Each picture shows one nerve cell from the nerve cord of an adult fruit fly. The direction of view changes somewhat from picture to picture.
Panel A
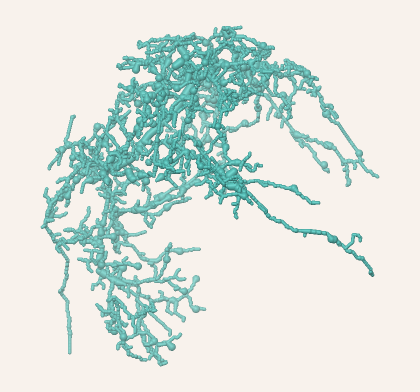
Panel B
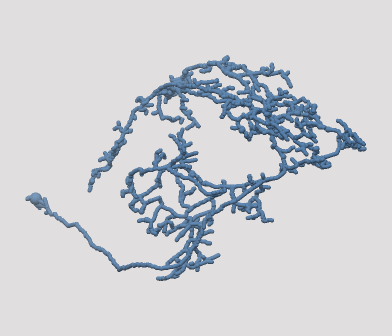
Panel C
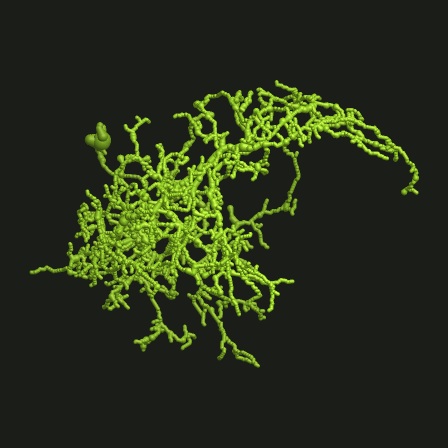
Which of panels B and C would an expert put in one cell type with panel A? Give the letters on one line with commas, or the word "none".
B, C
